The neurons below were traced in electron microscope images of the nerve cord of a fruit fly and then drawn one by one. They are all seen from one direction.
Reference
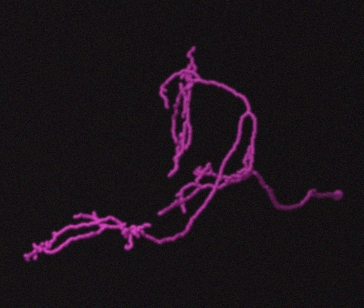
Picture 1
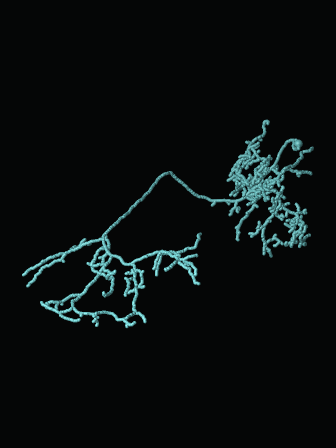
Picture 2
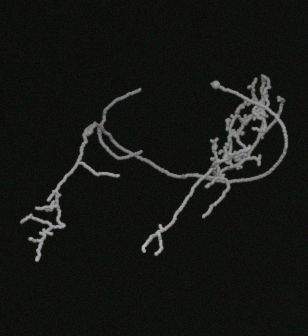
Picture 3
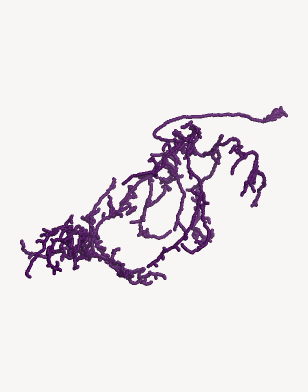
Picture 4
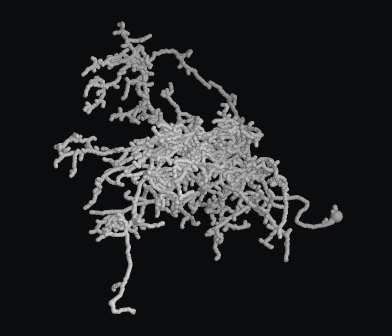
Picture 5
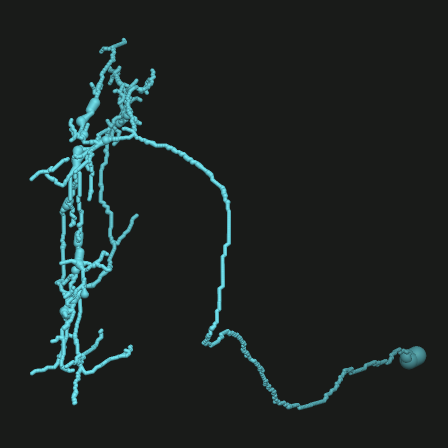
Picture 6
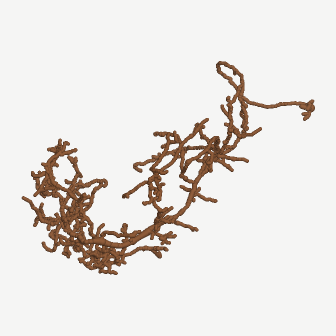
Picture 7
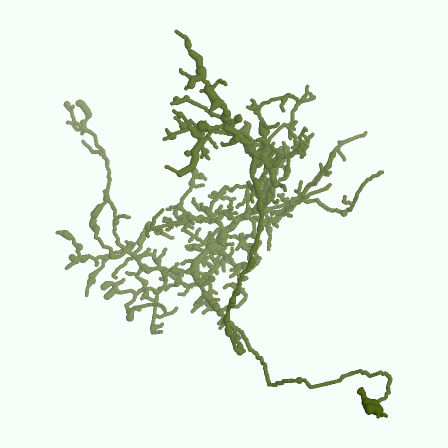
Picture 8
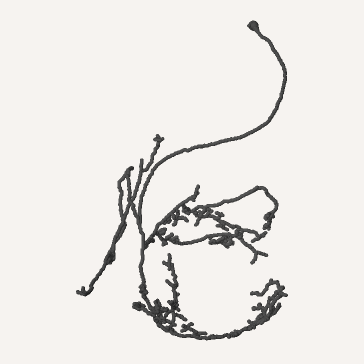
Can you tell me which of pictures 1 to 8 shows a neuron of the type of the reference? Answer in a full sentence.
Picture 5 is of the same cell type.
